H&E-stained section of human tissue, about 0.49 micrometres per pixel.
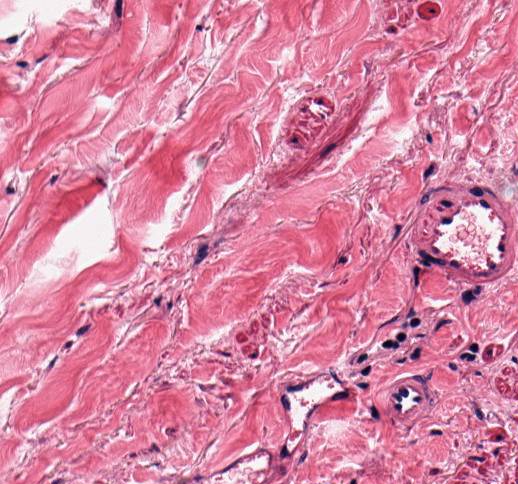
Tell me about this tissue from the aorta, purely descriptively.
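So: mostly thick, wavy, eosinophilic collagen bundles. The lower right has more nuclei and small vessels than the upper left. Between bundles, sparse small dark elongated fibroblast nuclei. And by the right edge, mid-height, a small round vessel with a thin pink wall and open lumen.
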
